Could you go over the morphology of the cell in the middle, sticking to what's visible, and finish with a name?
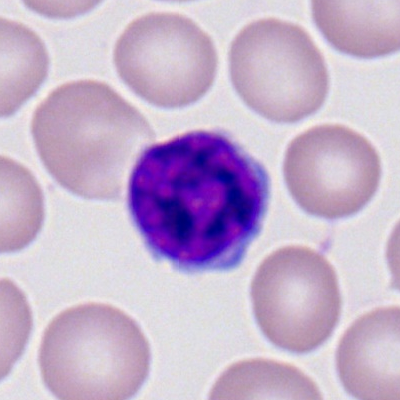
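Chromatin first: coarse, with dark purple clumps separated by paler patches. Cytoplasm next: only a thin rim surrounds the nucleus, pale blue where it can be seen. That rim shows most clearly along the right and lower edges. Last, the name: lymphocyte.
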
